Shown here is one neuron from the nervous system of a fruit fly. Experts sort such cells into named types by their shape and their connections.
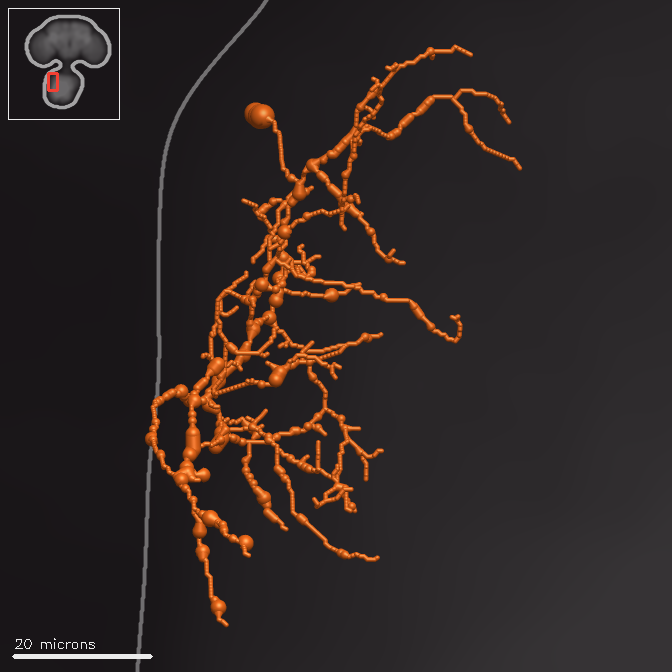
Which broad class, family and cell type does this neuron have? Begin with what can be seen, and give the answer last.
From top to bottom in the picture it spans about 85 microns. The picture shows dozens of branch ends. It is a nerve-cord intrinsic neuron. Its family is hemilineage 19A. Its cell type is IN19A102.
